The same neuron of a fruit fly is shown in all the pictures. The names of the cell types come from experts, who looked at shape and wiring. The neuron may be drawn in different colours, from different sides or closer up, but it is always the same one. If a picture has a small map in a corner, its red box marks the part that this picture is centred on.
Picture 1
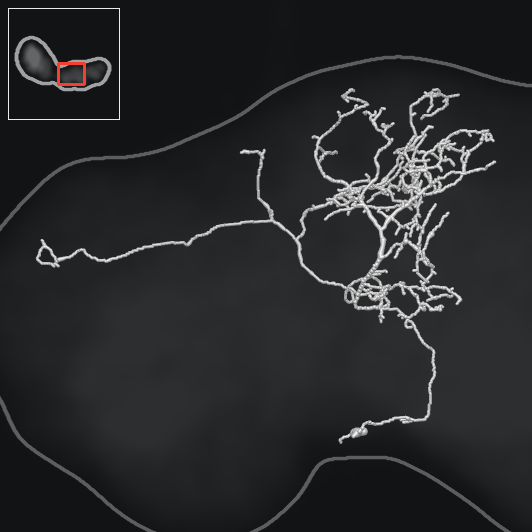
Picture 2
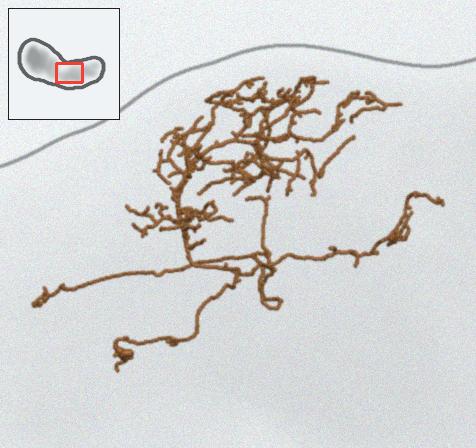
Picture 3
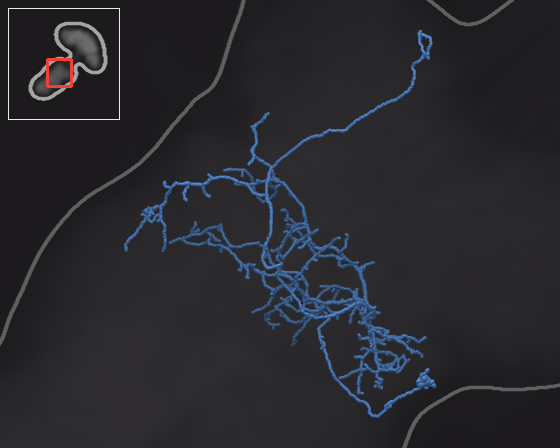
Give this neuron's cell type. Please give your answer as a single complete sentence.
What this neuron is, by cell type, is IN08B035.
